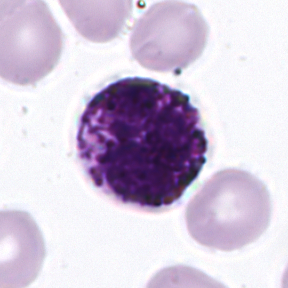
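Basophil at the centre of the field. Notice how crowded it is with coarse dark purple granules, which hide the shape of the nucleus beneath them. Because the granules reach the cell edge, no clear rim of pale cytoplasm shows. No projections stick out from its surface.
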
